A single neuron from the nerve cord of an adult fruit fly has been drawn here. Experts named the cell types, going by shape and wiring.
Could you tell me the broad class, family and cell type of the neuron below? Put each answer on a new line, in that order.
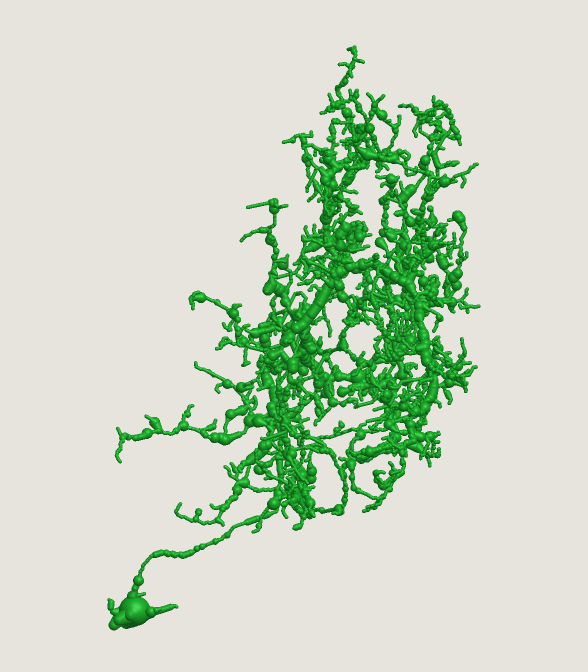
nerve-cord intrinsic neuron
hemilineage 16B
IN16B036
